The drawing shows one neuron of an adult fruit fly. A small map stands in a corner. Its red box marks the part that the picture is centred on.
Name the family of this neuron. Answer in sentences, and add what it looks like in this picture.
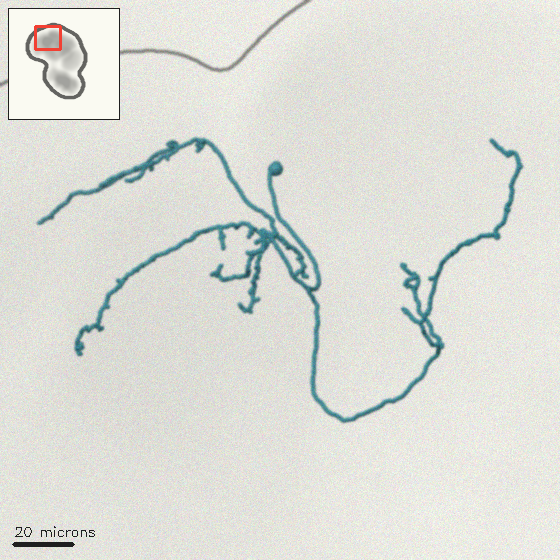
Its family is LoVP. It is a visual projection neuron. From left to right in the picture it spans about 170 microns. As drawn here it is wider than it is tall.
